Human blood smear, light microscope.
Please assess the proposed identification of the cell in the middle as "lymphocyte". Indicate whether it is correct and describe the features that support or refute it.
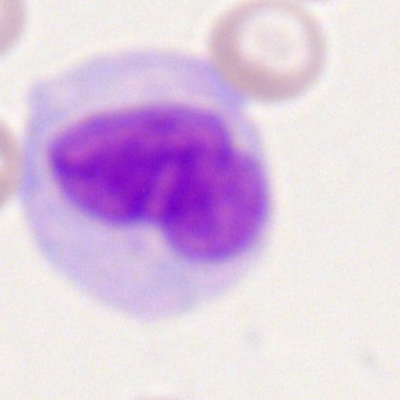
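Cytoplasm abundant, pale lilac-grey.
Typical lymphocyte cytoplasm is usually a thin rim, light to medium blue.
Both points count against lymphocyte; the cell is a monocyte. Nucleus folded and indented, with a groove across it. Outline roughly round but slightly irregular and bumpy. No distinct granules in the cytoplasm.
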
